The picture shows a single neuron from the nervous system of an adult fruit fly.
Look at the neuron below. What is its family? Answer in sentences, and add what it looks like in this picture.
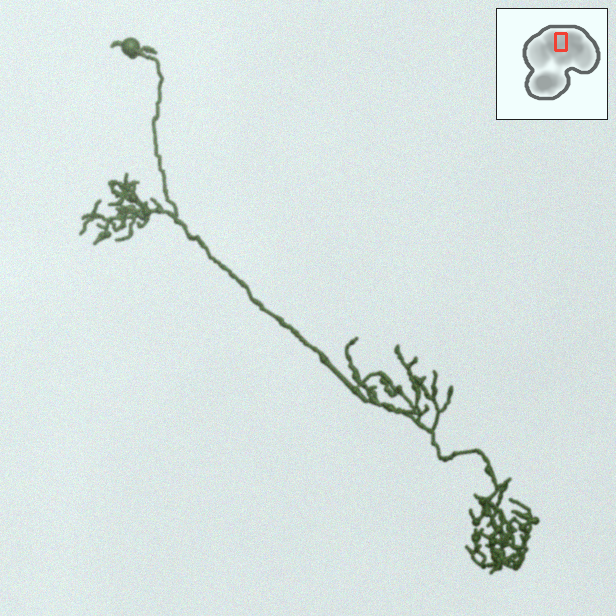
Its family is called class CX. It is a central-brain intrinsic neuron. The cell body is at the upper left of the picture. Dozens of branch ends can be seen.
